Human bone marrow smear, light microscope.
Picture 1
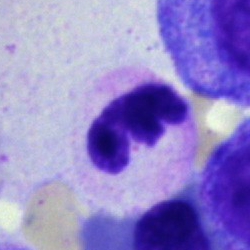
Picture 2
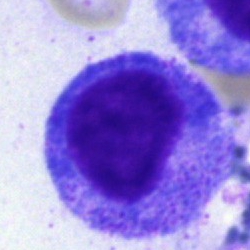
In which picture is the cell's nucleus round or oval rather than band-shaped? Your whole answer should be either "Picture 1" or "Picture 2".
Picture 2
